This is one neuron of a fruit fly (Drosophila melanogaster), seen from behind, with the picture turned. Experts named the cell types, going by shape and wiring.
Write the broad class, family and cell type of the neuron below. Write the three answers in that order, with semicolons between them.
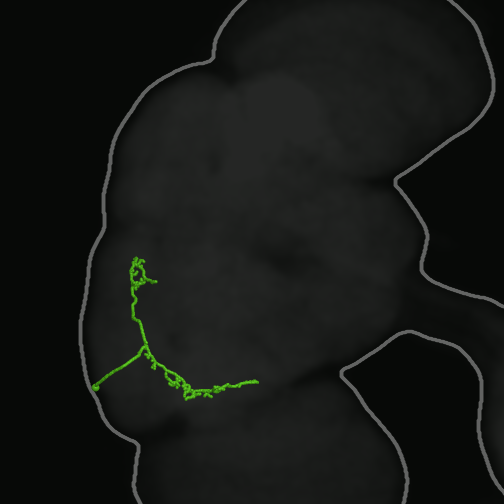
central-brain intrinsic neuron; hemilineage SLPad1_posterior; CB1148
